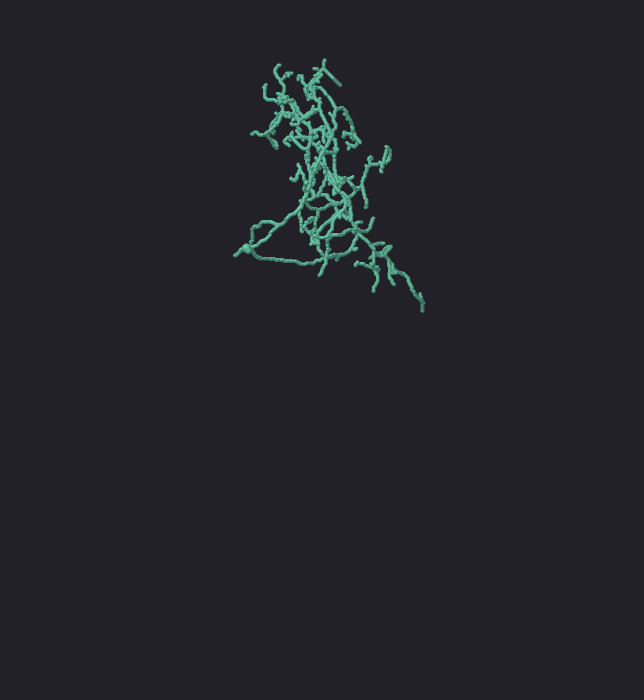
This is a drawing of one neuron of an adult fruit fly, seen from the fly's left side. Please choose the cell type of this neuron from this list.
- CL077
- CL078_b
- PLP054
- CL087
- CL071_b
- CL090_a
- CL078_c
CL077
